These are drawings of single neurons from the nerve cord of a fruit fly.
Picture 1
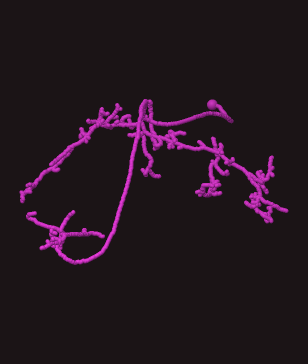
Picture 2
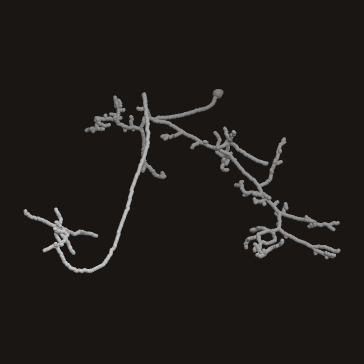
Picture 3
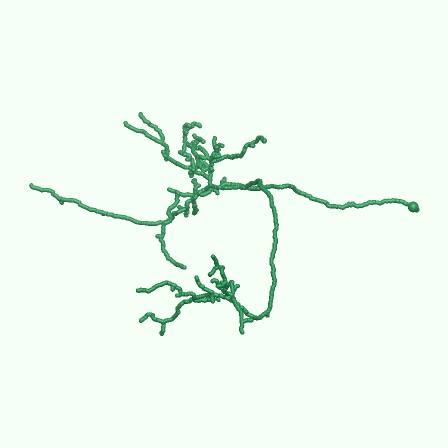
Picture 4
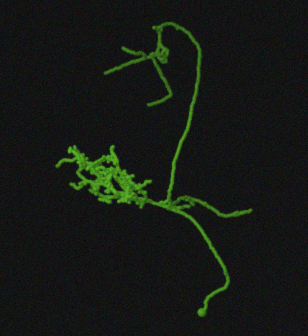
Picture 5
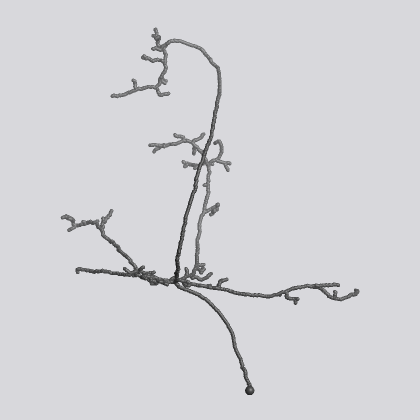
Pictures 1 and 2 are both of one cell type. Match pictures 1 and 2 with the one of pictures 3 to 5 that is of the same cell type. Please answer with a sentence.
Picture 5 is of the same cell type.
